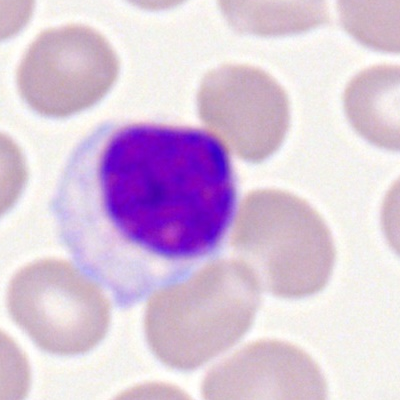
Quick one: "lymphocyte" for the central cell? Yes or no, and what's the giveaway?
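Lymphocyte: yes, the name holds. Chromatin dense, deep purple throughout.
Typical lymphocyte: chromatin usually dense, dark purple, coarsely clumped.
No nucleoli visible.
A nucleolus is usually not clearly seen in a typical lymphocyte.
Cytoplasm: a very pale bluish crescent on the left and lower side of the nucleus; this tells against monocyte.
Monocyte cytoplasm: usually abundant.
No distinct coloured granules. Red cells press against the cell on its right and lower sides.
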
